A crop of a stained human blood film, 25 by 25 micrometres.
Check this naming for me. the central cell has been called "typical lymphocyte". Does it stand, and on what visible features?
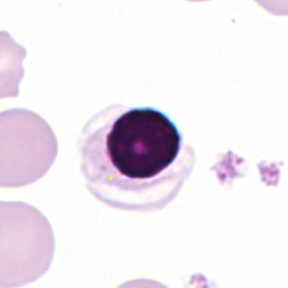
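The nucleus is round and about 6 micrometres across.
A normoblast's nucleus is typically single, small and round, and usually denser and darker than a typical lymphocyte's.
The chromatin is very dense and dark purple, with almost no visible texture.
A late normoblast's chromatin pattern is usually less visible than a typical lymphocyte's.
Nucleus and chromatin therefore both favour normoblast over typical lymphocyte. The cytoplasm is pale pinkish-grey, close in tint to nearby red cells, without blue.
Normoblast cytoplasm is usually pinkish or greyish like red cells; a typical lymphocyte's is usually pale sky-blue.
This cytoplasm therefore goes with normoblast and against typical lymphocyte.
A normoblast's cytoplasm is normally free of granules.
None are seen here, which agrees with normoblast. The cell is a normoblast, not a typical lymphocyte.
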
